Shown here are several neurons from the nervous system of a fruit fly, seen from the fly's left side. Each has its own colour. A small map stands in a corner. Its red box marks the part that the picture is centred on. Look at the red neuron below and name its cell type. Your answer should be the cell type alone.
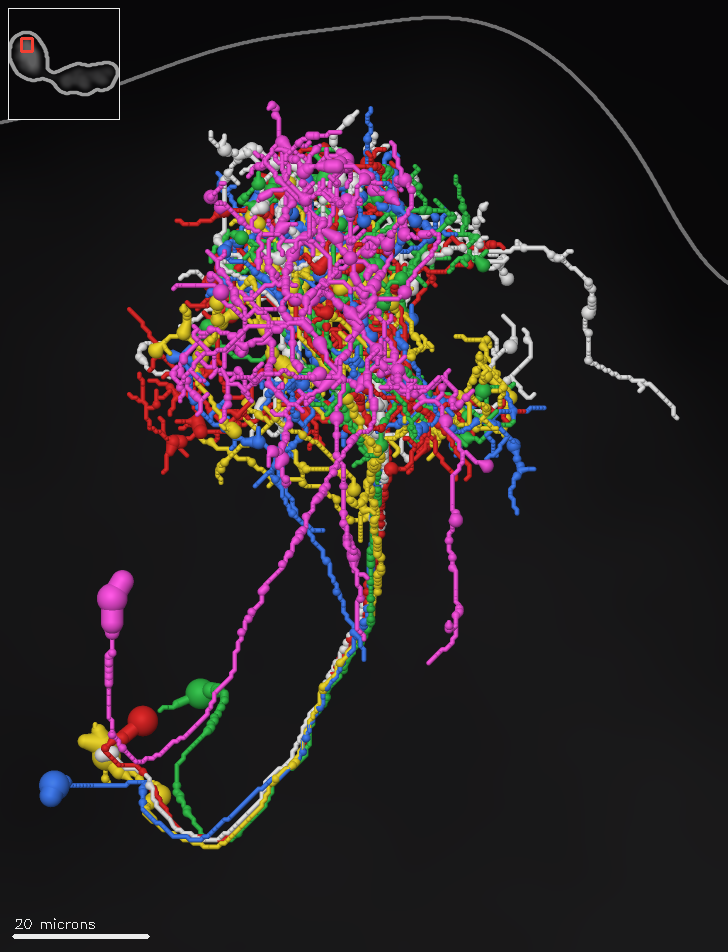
CB3236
